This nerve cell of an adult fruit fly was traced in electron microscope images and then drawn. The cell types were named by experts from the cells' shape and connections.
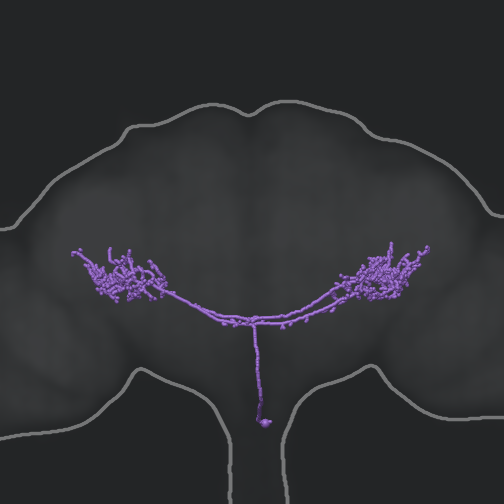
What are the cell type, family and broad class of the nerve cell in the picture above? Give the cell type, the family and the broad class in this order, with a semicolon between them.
WED187; hemilineage LB0; central-brain intrinsic neuron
